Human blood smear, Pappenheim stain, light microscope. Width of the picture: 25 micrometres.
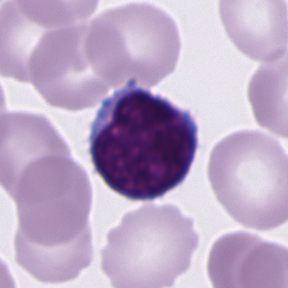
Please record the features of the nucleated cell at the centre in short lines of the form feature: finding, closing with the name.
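Chromatin: dark purple, coarsely clumped, as far as I can see.
Nuclear outline: a shallow notch at the upper left.
Cytoplasm: a thin rim, widest at the upper left.
Cell edge: fine, short spiky projections sticking out.
Cell size: roughly 10 micrometres across.
Nucleus size: roughly 9 micrometres across.
Nuclear share: about 80% of the cell's area.
Name: typical lymphocyte.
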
